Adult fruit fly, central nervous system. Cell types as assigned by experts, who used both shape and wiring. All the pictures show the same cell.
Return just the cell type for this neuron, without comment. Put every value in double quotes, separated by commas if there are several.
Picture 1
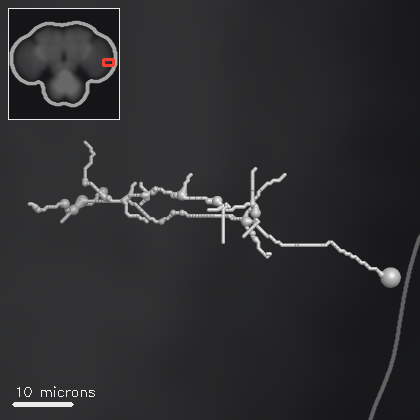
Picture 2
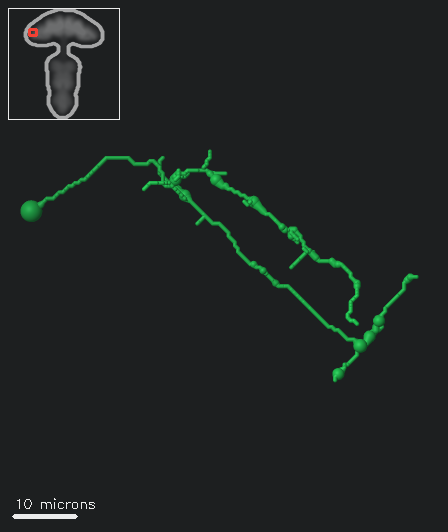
"Mi15"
